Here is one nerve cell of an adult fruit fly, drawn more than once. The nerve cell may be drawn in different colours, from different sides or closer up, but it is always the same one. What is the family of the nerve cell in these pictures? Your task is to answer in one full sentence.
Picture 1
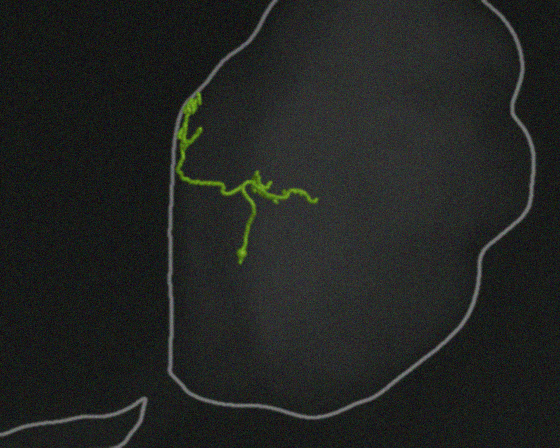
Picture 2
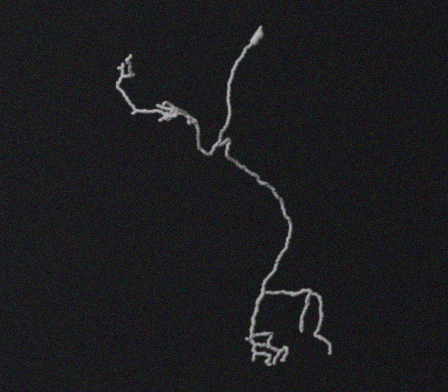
The nerve cell is filed under family LPT.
